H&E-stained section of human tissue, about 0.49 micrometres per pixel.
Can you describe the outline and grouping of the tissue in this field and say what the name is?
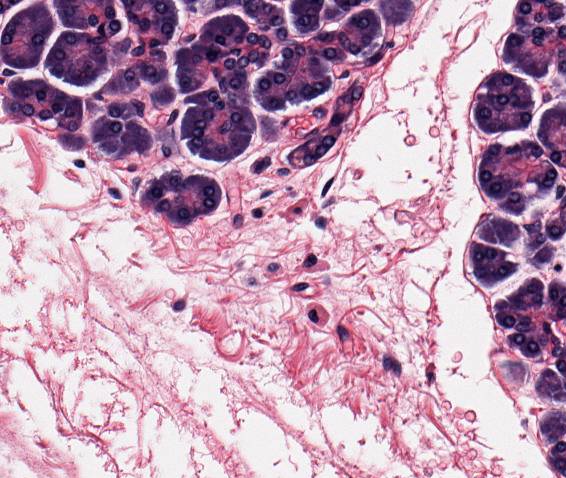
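So, glandular acini cluster in the upper left and at the right edge, a broad band of loose connective tissue between them. Each is a small rounded cluster of cells with deeply purple-staining cytoplasm, and narrow white clefts separate many from surrounding tissue. The lower left is mostly white space crossed by thin wispy fibres. Pancreas, then.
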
